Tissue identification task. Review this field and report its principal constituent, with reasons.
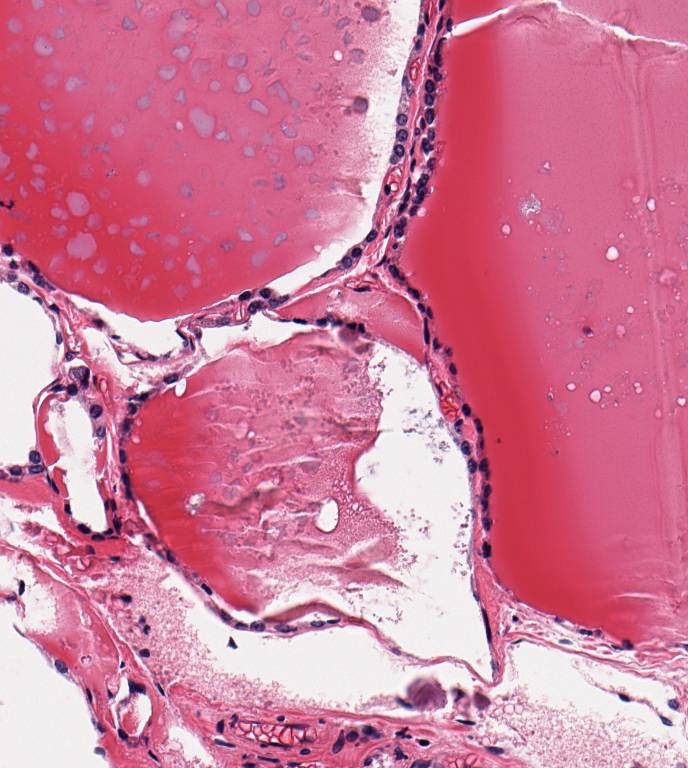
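The answer is thyroid follicle: a few large closed follicles fill most of the field, packed with homogeneous pink material and separated by thin partitions.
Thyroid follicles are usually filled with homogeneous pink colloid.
Each is lined by a single layer of flattened cells with dark, elongated nuclei.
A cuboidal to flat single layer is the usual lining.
These hollow follicles set it apart from parathyroid gland, which is usually built of solid sheets and cords of cells.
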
